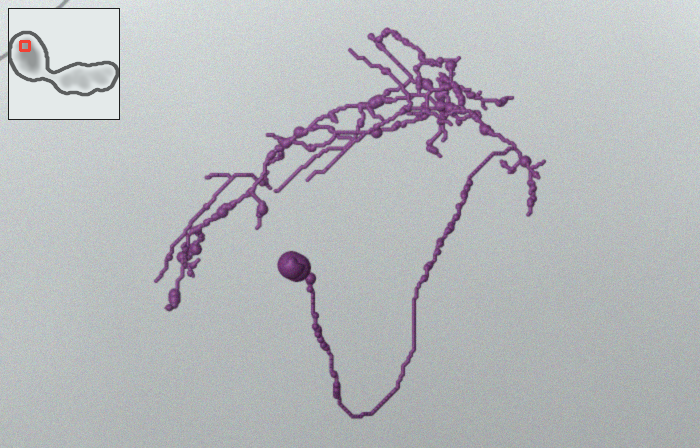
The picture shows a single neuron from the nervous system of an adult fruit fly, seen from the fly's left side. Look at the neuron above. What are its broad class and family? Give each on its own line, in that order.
central-brain intrinsic neuron
hemilineage SIPa1_ventral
